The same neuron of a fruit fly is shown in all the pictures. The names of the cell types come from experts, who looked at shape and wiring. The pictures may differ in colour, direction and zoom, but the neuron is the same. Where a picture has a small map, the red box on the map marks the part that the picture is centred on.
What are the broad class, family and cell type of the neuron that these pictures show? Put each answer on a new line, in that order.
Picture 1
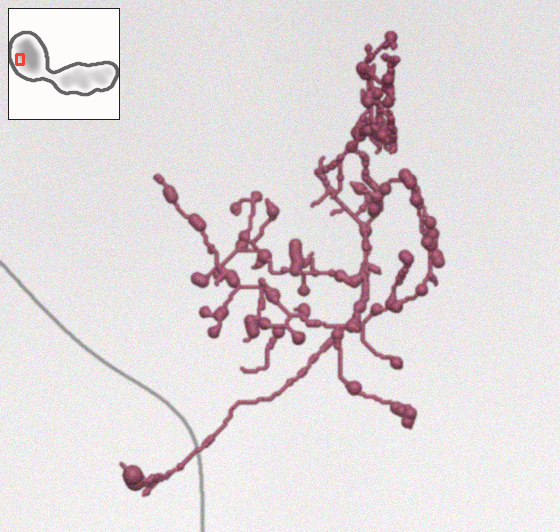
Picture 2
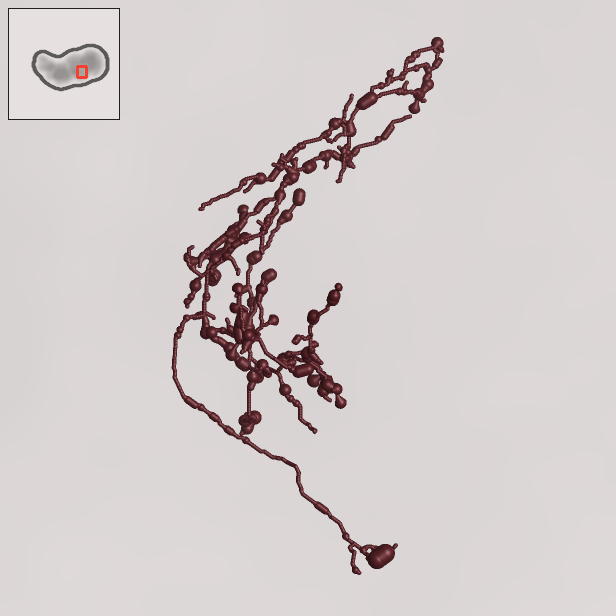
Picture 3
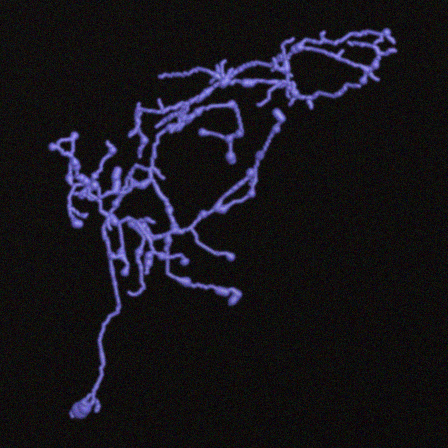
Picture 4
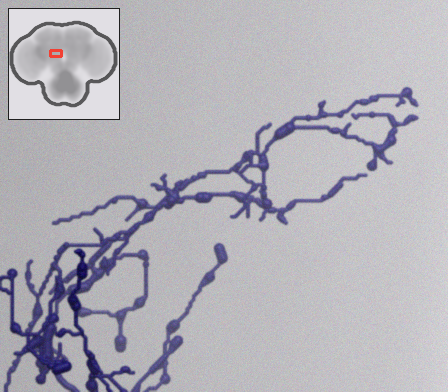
central-brain intrinsic neuron
hemilineage ALv2
v2LN39a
